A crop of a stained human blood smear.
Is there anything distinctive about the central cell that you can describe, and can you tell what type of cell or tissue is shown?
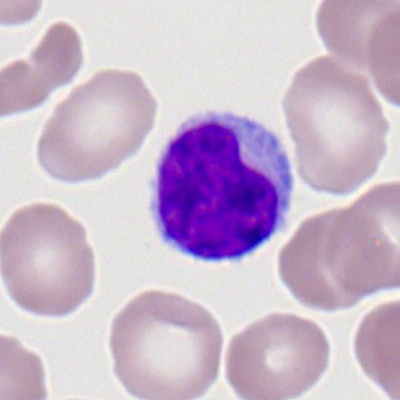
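Roughly round in outline, the cell has scant cytoplasm forming a thin rim around the nucleus. That rim is pale blue and free of vacuoles. It is a lymphocyte.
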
